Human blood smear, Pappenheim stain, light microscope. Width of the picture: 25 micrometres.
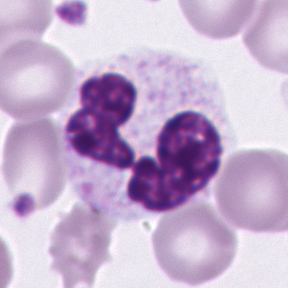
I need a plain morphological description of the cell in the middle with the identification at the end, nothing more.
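Roughly round in outline, the cell holds a nucleus in two main dark masses, one on the left and one on the right. Chromatin is dark purple and coarsely clumped. Cytoplasm is plentiful and pale pinkish-lilac. The cell is a segmented neutrophil.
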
